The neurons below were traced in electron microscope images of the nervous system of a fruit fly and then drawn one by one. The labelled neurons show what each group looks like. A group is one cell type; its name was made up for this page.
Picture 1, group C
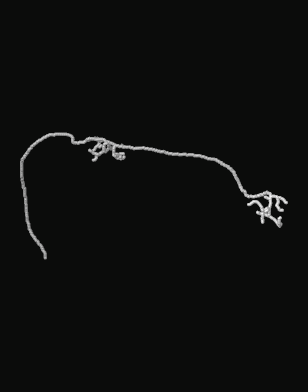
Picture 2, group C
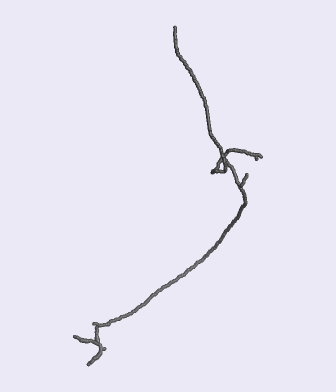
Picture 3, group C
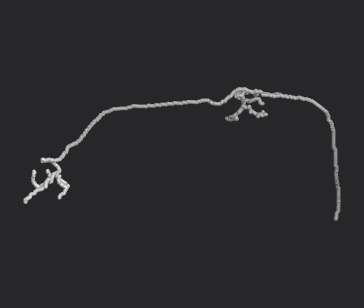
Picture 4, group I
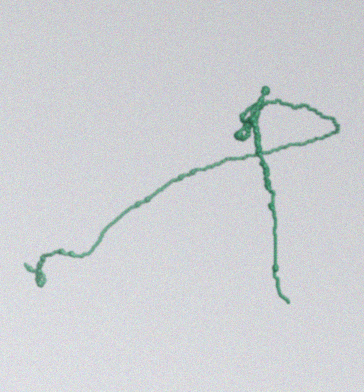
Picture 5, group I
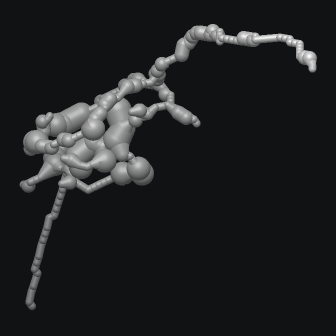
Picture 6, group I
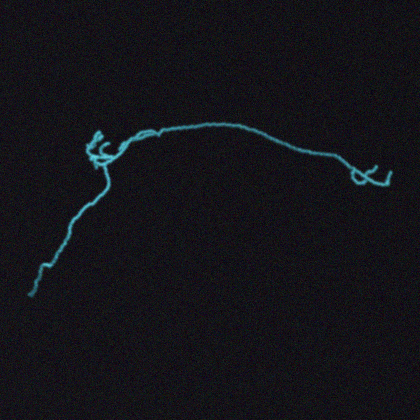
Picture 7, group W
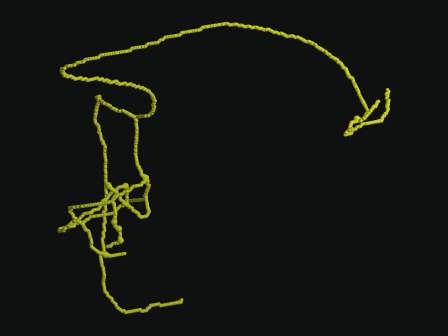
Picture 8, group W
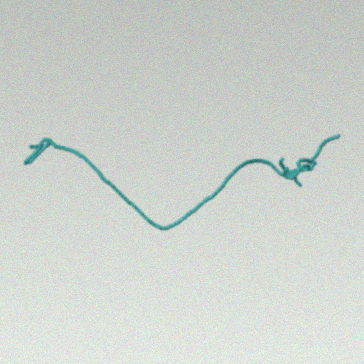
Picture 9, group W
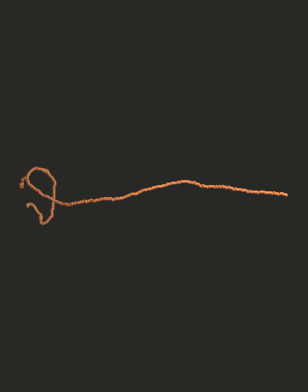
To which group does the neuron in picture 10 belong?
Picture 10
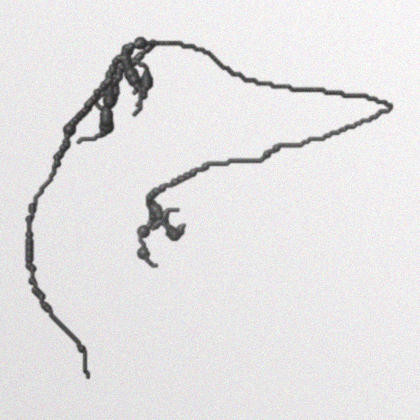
group I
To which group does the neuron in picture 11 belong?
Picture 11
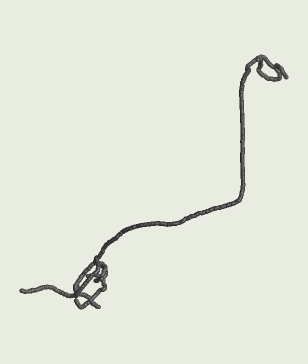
group W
